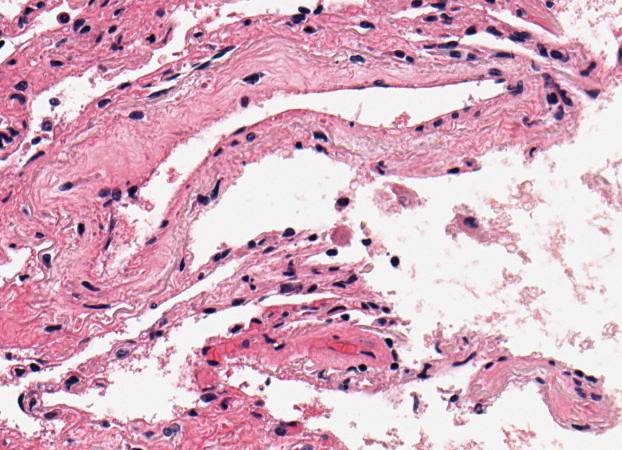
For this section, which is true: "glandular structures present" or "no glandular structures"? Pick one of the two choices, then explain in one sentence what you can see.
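No glandular structures. No epithelium or glands are present anywhere in the field.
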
